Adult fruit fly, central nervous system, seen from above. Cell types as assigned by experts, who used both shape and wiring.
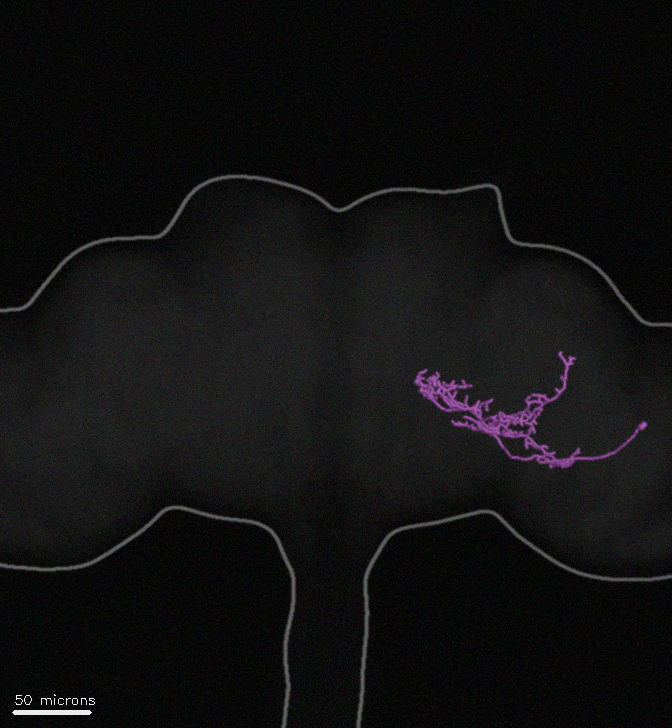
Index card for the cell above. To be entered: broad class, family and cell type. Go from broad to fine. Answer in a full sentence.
A central-brain intrinsic neuron of hemilineage SLPpl2, type SLP372.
